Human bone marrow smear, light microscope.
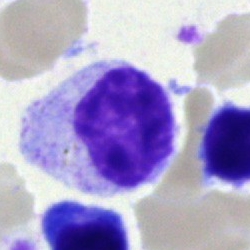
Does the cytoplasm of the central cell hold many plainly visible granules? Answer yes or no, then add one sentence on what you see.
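Yes. Fine purple granules are scattered through the cytoplasm.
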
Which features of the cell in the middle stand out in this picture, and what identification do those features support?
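Deep purple, patchy chromatin shows darker clumps alternating with lighter areas. Ample pale lilac-blue cytoplasm lies mostly on the left side of the cell and contains no vacuoles. Parts of other dark-staining nucleated cells appear at the right and bottom edges of the picture. The central cell is a myelocyte.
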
